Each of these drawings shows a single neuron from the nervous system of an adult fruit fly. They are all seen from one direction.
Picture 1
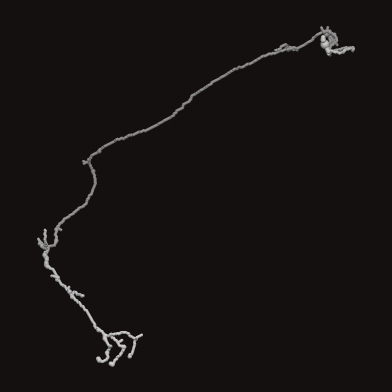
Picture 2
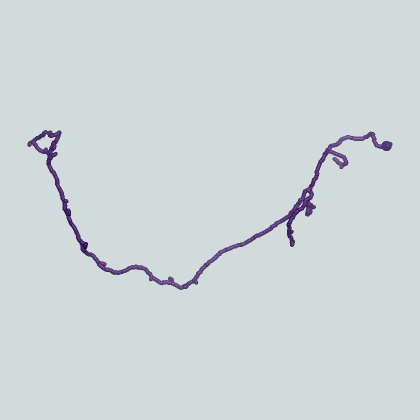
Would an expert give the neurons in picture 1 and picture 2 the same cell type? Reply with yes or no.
yes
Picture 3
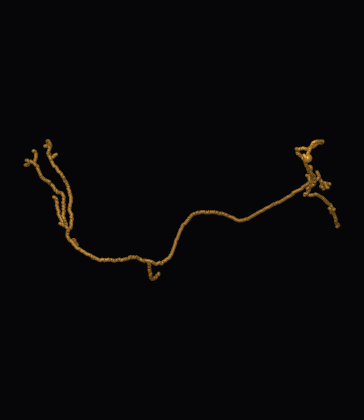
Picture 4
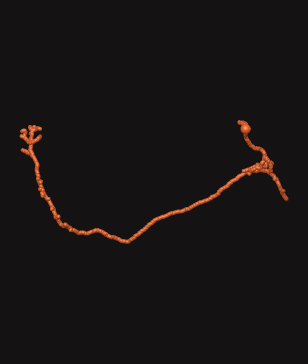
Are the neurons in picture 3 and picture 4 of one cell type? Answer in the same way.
yes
